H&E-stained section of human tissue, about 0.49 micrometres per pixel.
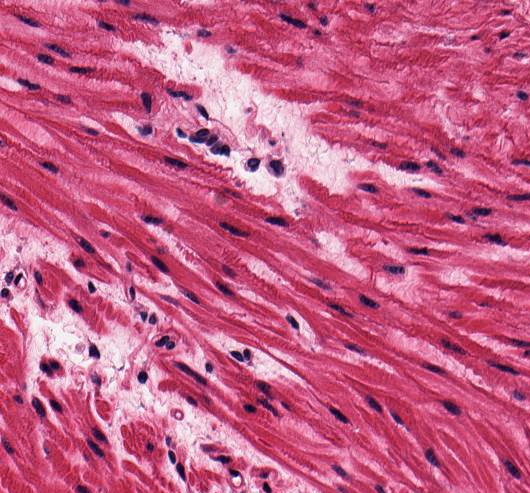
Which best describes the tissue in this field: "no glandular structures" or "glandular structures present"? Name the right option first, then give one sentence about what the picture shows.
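No glandular structures. No epithelium or glands are present anywhere in the field.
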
